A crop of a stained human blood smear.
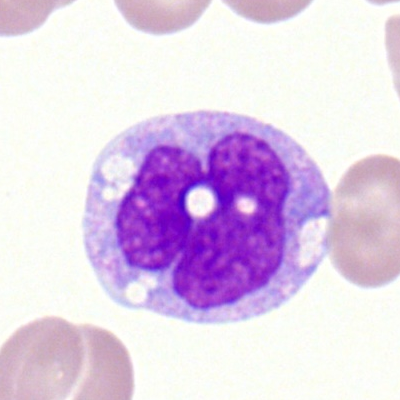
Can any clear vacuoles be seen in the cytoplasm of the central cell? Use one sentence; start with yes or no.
Yes, the cytoplasm shows one or more clear vacuoles in this cell.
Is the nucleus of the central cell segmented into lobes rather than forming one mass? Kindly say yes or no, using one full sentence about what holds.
Yes, the nucleus of the cell is not one mass but distinct lobes.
